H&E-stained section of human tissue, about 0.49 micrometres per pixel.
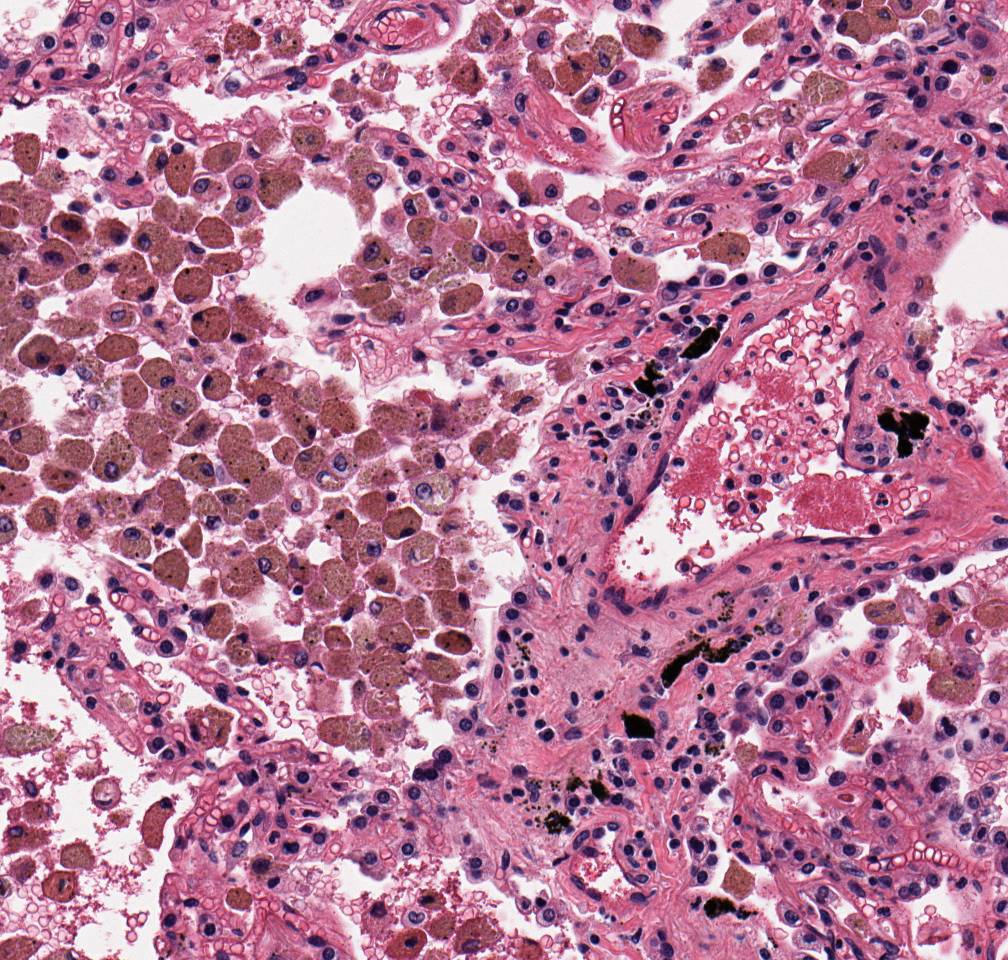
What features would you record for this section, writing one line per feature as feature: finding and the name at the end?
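Walls: thin, pink, a meshwork outlining spaces
Left-half spaces: crowded with loose cells, macrophages
Macrophages: abundant cytoplasm packed with coarse golden-brown granules
Band: broad, pink, collagen-rich, many dark nuclei, diagonal through centre-right
Right-centre space: mainly free red blood cells, not macrophages
Name: lung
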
